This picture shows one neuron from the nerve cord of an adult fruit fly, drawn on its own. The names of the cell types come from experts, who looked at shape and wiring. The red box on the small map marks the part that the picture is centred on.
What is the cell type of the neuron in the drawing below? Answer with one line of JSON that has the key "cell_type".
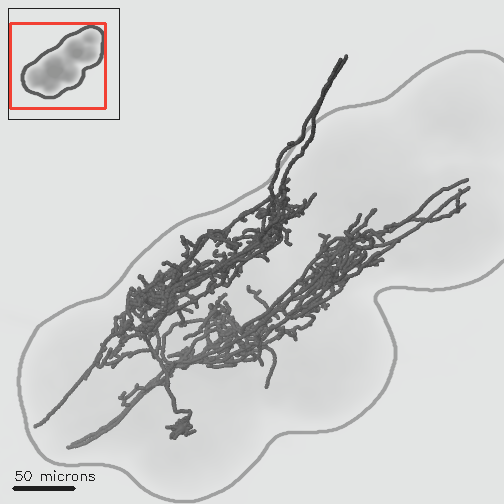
{"cell_type": "EA00B006"}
